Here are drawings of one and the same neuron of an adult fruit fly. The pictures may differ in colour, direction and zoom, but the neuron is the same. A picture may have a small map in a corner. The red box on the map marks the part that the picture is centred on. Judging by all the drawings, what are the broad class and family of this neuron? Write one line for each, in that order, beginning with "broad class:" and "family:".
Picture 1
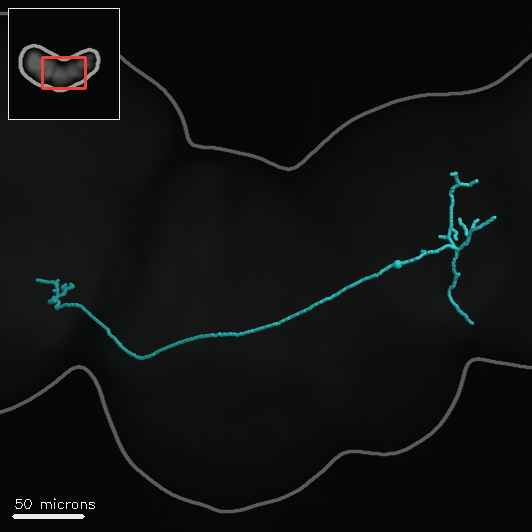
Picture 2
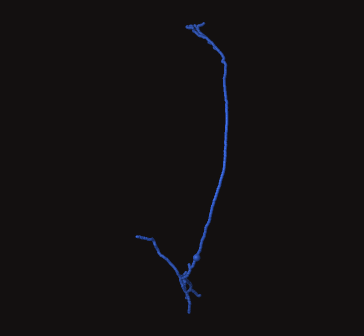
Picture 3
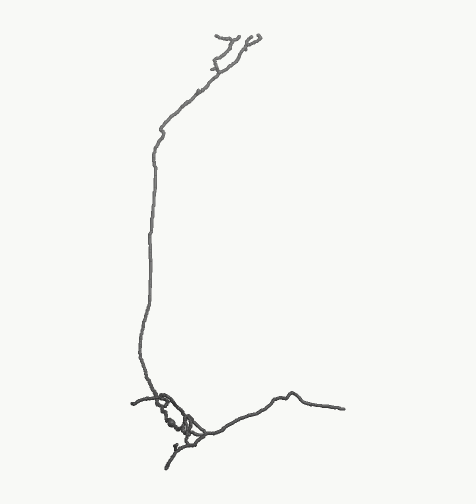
broad class: sensory neuron ascending to the brain
family: class mechanosensory proprioceptive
